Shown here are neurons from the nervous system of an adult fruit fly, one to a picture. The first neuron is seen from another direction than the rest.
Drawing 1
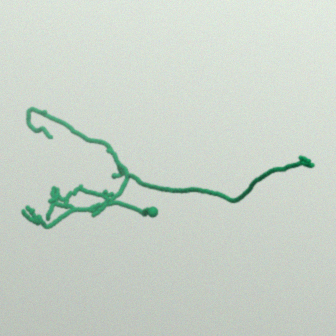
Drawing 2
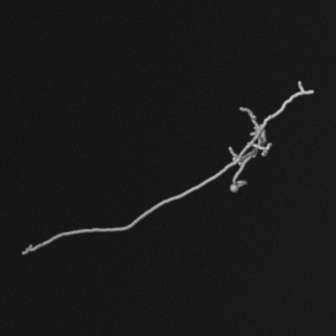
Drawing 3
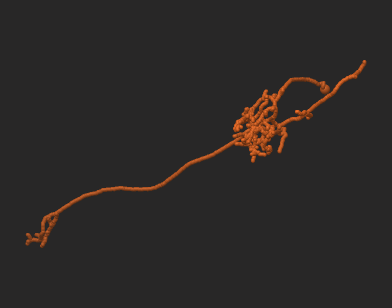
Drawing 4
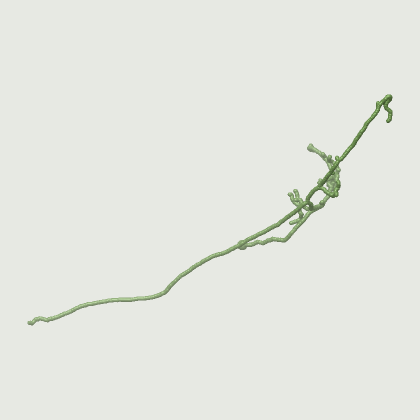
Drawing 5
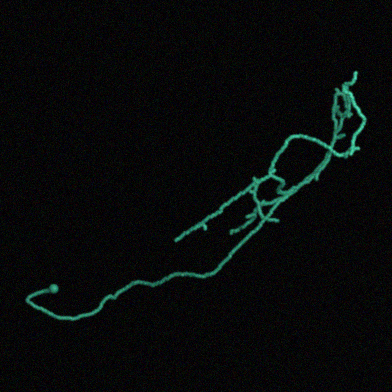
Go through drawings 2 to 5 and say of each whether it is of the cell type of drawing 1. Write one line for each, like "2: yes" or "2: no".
2: yes
3: no
4: yes
5: yes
